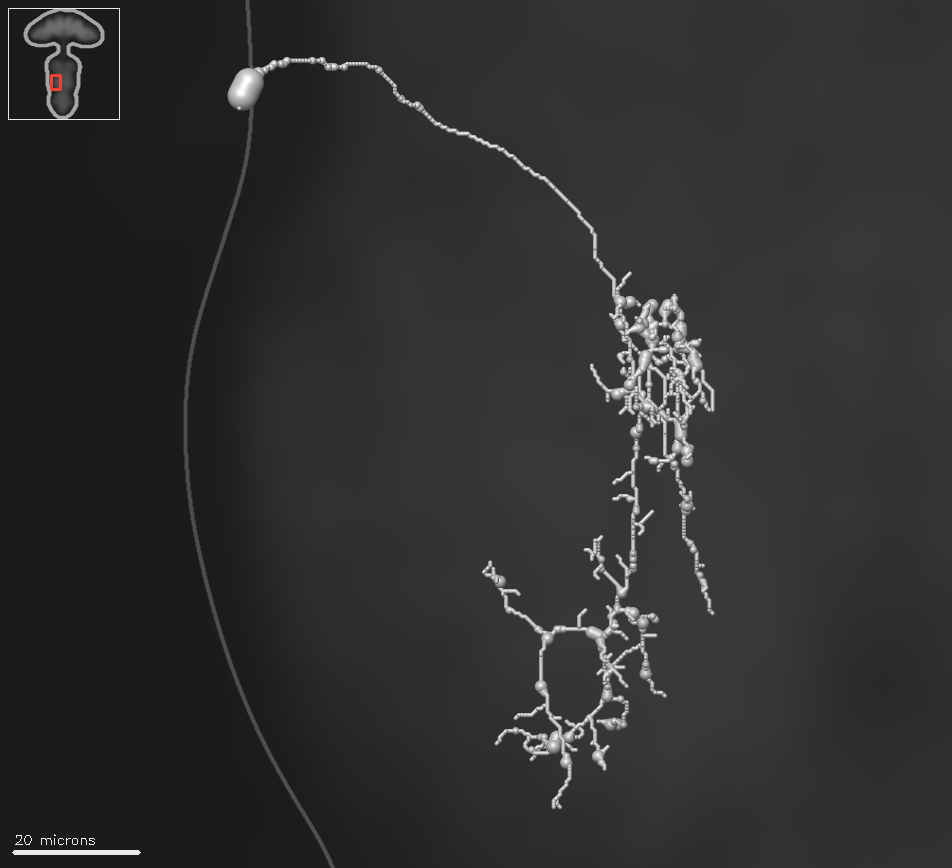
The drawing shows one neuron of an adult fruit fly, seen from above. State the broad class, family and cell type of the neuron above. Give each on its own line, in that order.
nerve-cord intrinsic neuron
hemilineage 09A
IN09A060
